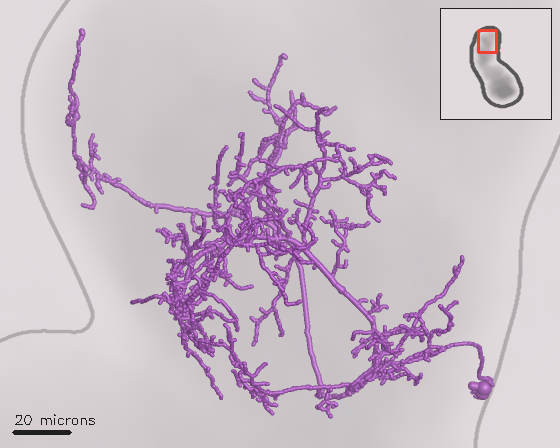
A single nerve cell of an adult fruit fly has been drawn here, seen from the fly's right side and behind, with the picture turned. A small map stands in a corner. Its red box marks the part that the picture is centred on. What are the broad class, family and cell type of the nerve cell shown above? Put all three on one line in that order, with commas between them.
nerve-cord intrinsic neuron, hemilineage 19B, IN19B035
